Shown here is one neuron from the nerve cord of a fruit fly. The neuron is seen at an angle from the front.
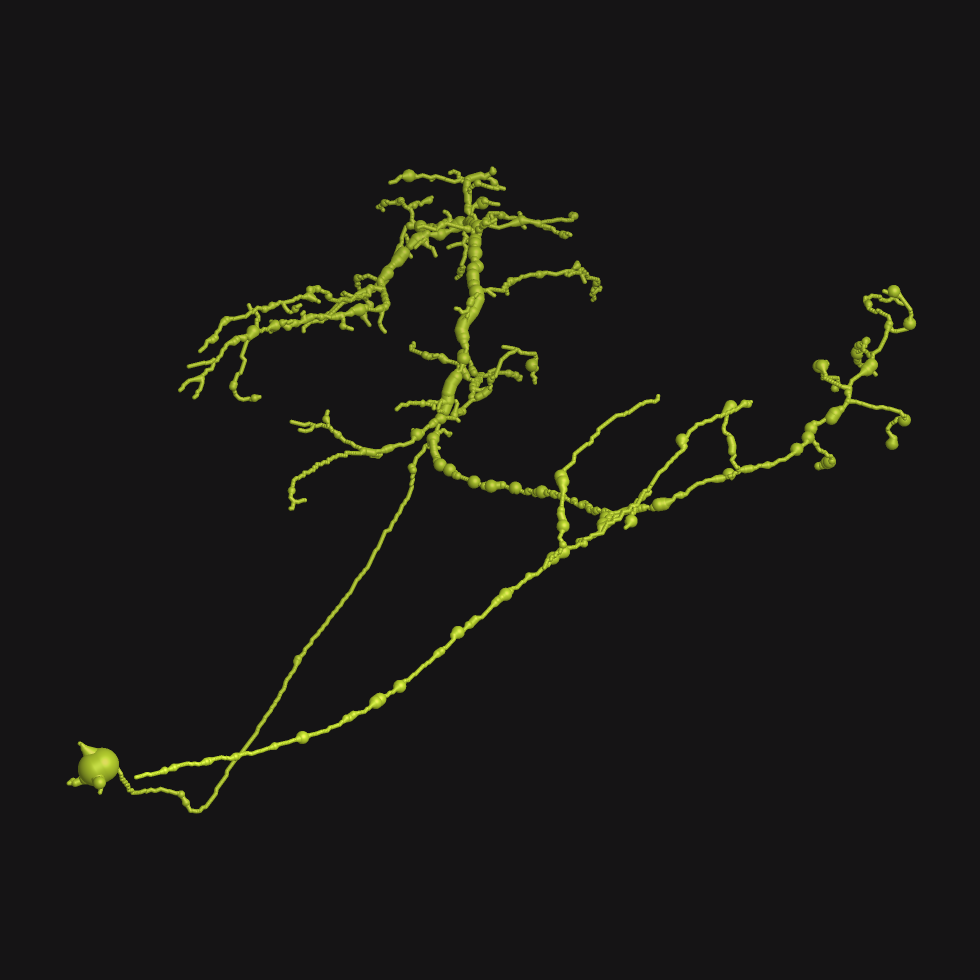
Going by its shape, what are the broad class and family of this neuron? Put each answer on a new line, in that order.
ascending neuron
hemilineage 07B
